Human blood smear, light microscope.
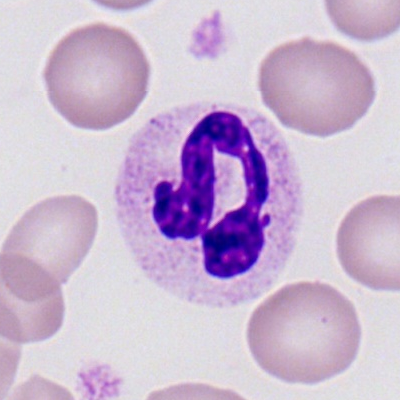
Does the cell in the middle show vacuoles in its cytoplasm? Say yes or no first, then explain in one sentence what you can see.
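No. No vacuoles are seen in the cytoplasm.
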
